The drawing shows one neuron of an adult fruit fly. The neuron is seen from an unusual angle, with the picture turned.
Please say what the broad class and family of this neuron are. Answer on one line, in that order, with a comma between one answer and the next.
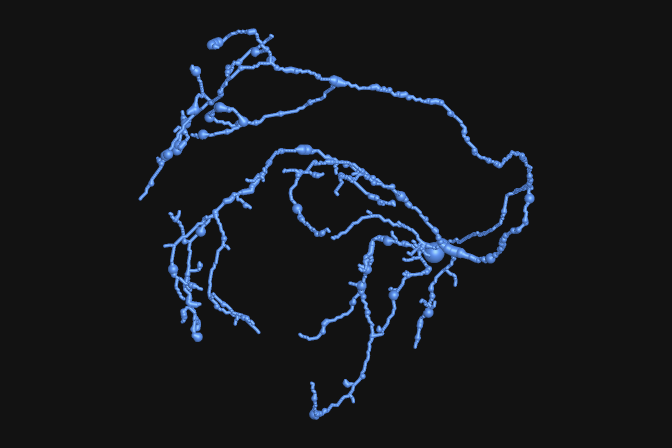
central-brain intrinsic neuron, hemilineage LHp3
